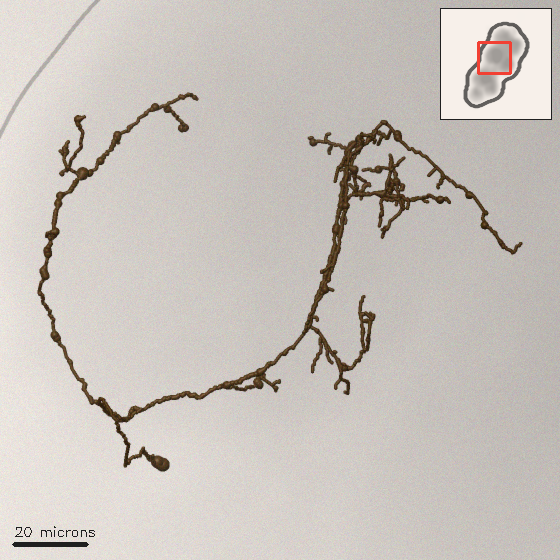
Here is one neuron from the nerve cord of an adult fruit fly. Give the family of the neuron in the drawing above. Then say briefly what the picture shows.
Its family is hemilineage 03A. It is a nerve-cord intrinsic neuron. By the scale bar it is about 130 microns wide in this view. Dozens of branch ends can be seen.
